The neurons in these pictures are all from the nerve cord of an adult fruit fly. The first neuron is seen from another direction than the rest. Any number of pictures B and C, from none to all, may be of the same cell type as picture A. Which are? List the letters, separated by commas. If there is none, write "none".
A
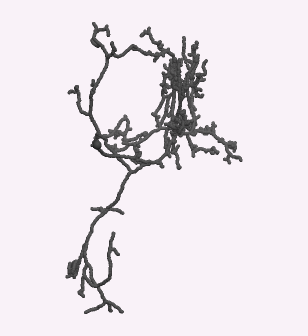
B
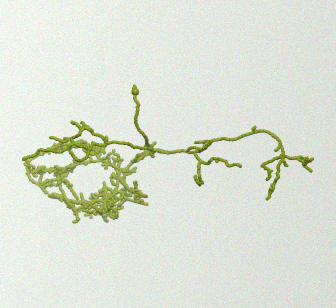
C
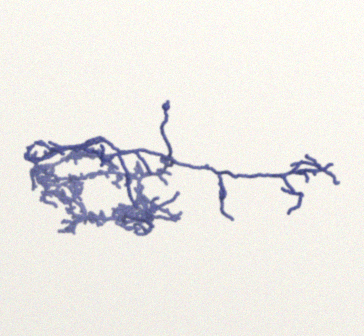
B, C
